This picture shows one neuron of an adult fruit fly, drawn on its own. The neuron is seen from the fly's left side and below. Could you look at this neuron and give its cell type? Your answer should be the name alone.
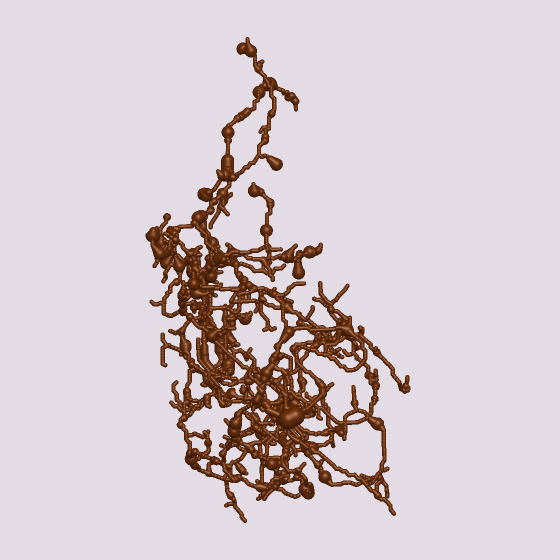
AVLP385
